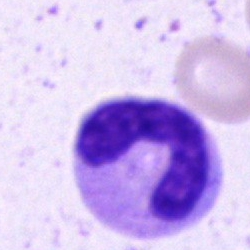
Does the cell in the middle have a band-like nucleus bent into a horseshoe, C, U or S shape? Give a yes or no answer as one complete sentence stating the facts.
Yes, shaped as a curved band, its nucleus has no separate lobes.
